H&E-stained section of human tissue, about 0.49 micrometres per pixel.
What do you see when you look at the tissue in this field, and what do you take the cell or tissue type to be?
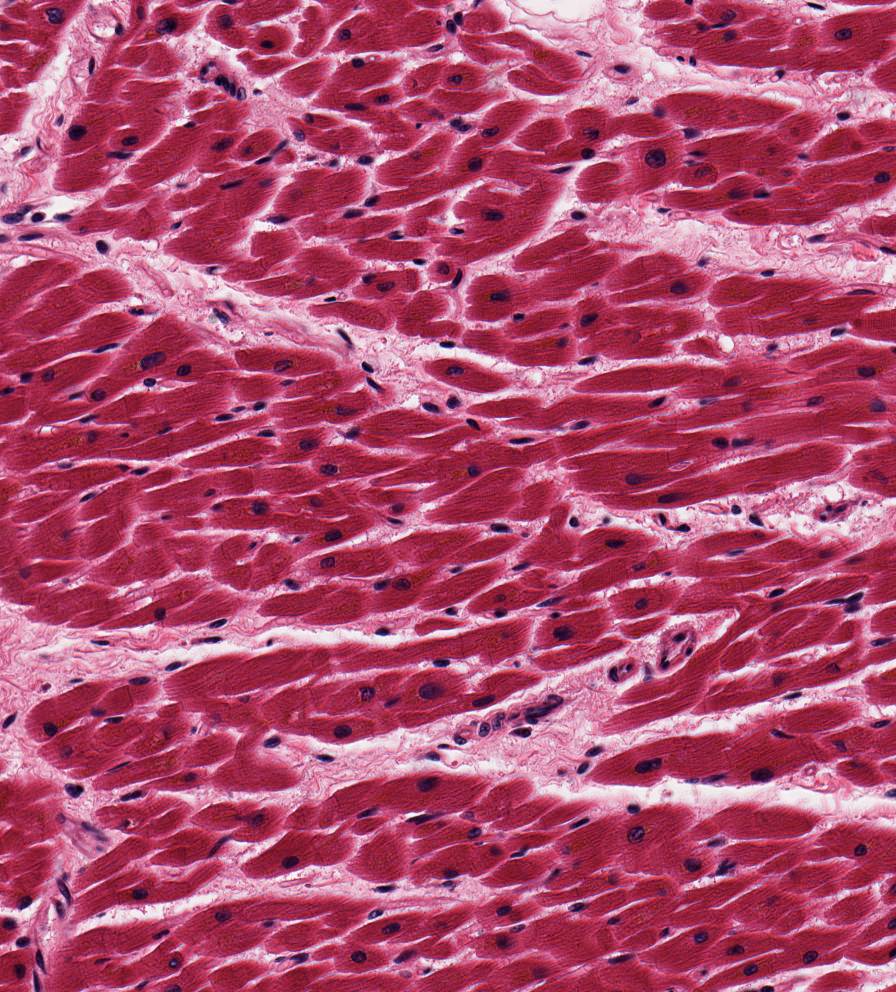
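Most of the muscle fibres here run roughly horizontally across the field, branching and joining their neighbours. Each cardiac muscle cell has a single oval nucleus set centrally in its cytoplasm, and that cytoplasm stains a deep, even red-pink. This tissue is the left ventricle of the heart.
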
